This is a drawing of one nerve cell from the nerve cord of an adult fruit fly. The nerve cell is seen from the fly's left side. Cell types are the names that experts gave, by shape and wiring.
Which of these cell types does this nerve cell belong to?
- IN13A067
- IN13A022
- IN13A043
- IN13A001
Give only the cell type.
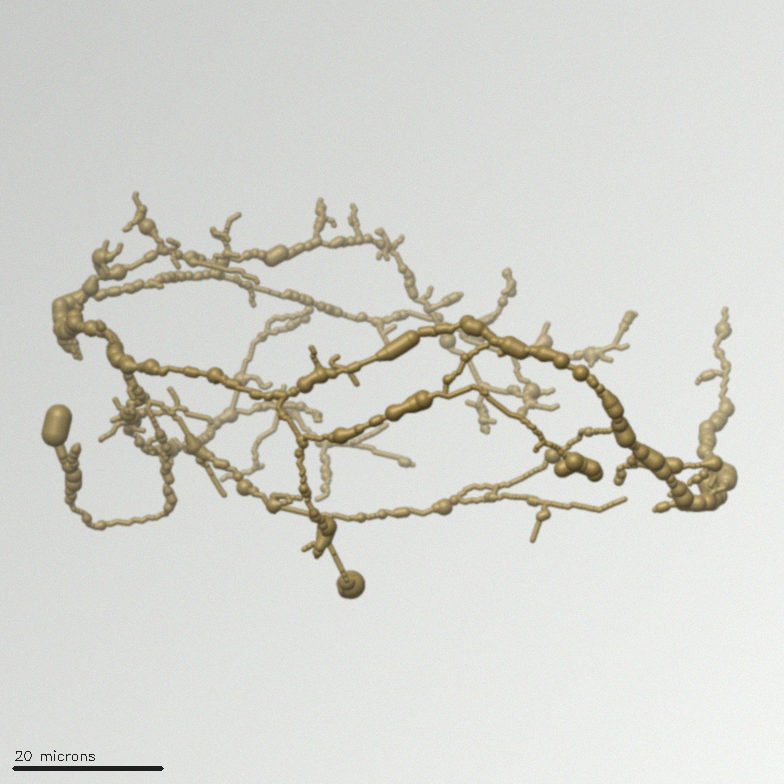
IN13A043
